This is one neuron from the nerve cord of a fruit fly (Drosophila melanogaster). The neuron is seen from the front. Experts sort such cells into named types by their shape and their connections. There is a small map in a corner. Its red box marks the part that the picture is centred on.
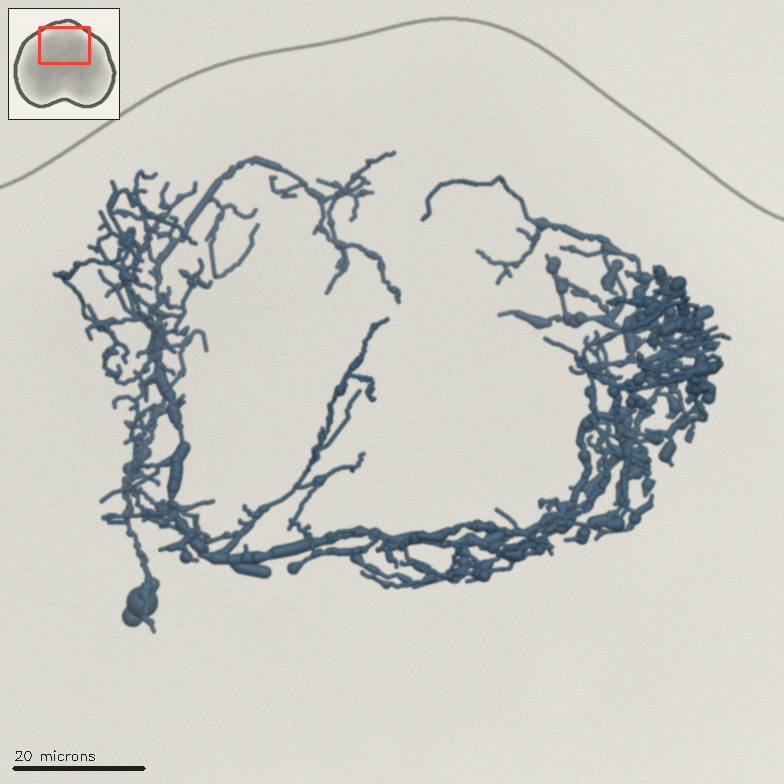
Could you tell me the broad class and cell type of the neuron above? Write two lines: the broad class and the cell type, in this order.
nerve-cord intrinsic neuron
INXXX265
